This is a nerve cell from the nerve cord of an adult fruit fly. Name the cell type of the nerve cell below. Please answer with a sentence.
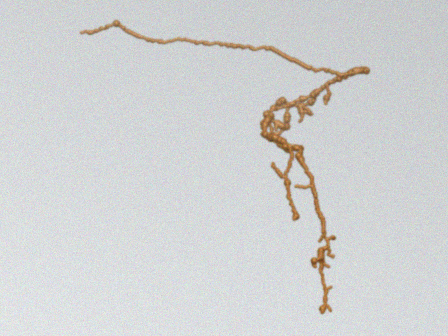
The cell type is SNta03.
